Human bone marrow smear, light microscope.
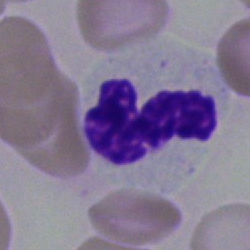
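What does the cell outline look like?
It is faint and roughly round.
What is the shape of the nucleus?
Irregular, with two lobes joined side by side.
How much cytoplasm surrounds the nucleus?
Plenty: it forms a wide zone around the nucleus, with a few small purple dots scattered in it.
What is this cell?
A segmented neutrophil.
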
